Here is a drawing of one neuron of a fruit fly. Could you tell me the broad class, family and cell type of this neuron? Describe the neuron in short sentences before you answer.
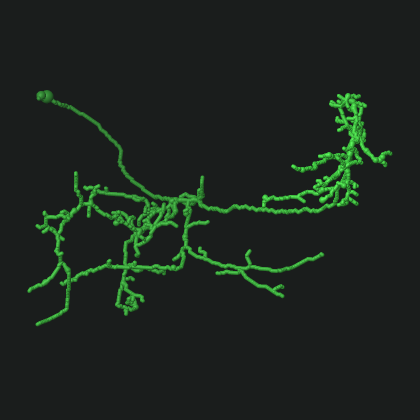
The cell body is at the upper left of the picture. The picture shows dozens of branch ends. It is a central-brain intrinsic neuron. Its family is hemilineage DL1_ventral. Its cell type is AOTU061.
